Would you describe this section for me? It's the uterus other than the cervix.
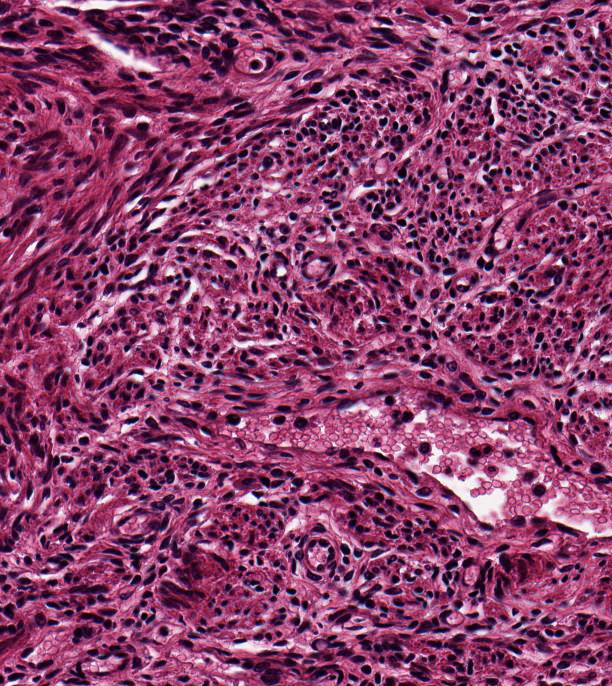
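Streaming fascicles of spindle cells in the upper left. Small round to oval cells with dark nuclei crowded together in the centre and right. Nuclei densely packed over most of the field, little space between them. Near bottom centre, a small round vessel with a narrow lumen.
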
